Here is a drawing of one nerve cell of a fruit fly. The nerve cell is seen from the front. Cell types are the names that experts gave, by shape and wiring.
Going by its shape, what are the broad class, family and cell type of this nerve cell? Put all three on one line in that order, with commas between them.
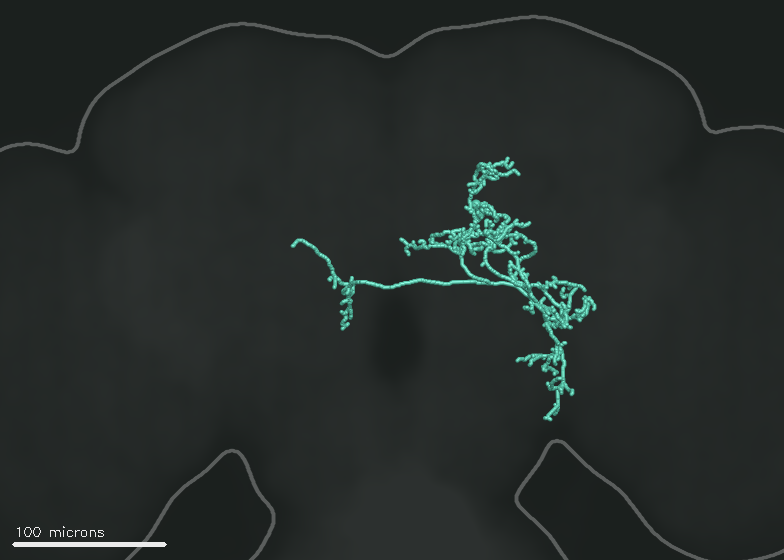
central-brain intrinsic neuron, hemilineage VLPp2, CL323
